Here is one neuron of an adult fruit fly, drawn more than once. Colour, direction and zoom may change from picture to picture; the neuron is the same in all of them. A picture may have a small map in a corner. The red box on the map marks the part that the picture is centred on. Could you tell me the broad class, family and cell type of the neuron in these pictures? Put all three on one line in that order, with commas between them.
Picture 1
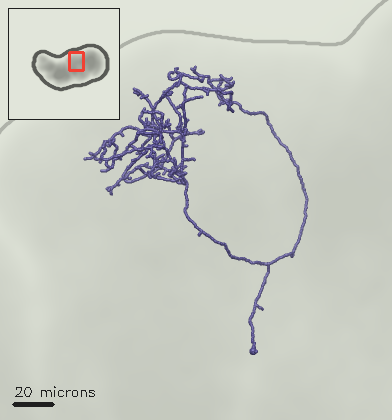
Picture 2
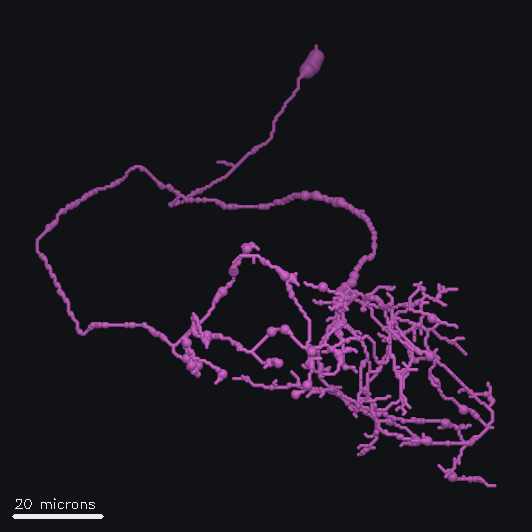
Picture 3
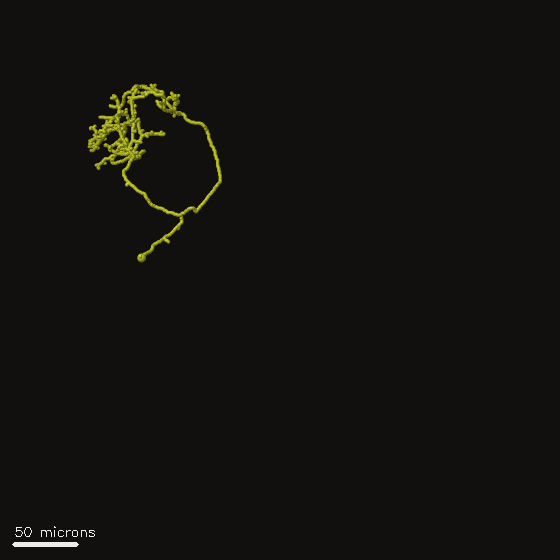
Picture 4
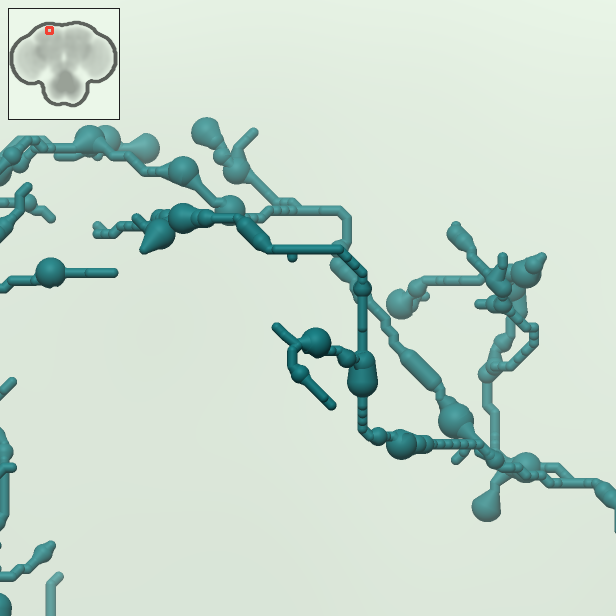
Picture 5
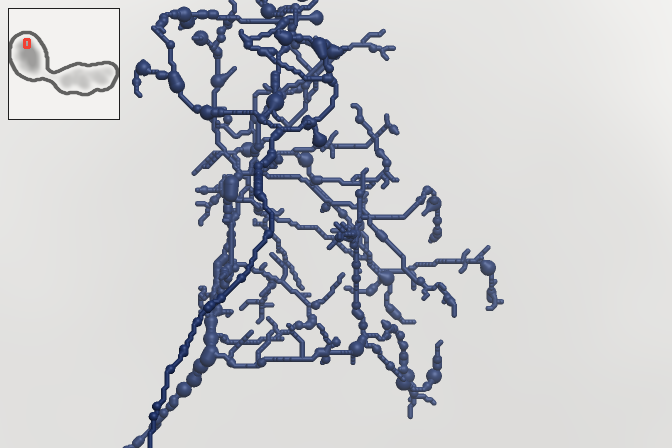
central-brain intrinsic neuron, hemilineage CREl1, SLP241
